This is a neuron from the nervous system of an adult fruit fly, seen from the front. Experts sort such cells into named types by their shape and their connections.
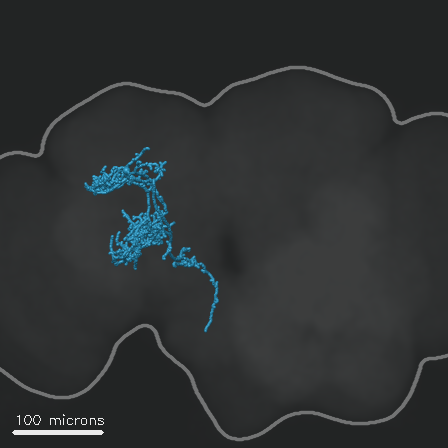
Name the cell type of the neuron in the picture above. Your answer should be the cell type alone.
LAL026_a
